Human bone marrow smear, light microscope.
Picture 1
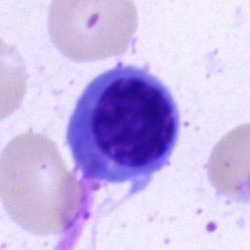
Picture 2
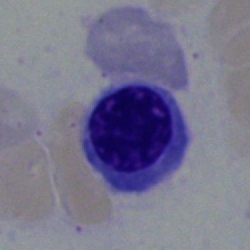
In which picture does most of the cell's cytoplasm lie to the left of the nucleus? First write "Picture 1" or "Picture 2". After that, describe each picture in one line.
Picture 1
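Picture 1: The nucleus sits off-centre, toward the upper right of the cell.
Picture 2: The nucleus sits off-centre, toward the upper left of the cell.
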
